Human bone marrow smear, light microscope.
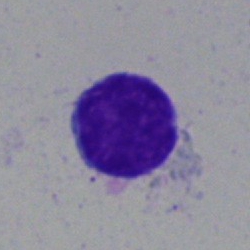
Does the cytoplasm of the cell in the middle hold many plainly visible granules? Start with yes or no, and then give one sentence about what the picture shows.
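No. No granules can be seen in the cell.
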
